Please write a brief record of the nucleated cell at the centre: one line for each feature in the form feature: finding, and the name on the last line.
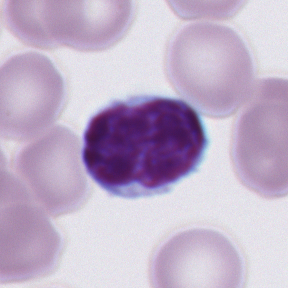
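Nucleus: single oval mass, no separate lobes
Cytoplasm: scant pale blue rim, widest along the lower edge
Granules: none visible
Surface: no hair-like projections
Name: typical lymphocyte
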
